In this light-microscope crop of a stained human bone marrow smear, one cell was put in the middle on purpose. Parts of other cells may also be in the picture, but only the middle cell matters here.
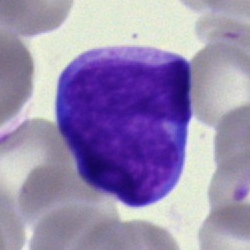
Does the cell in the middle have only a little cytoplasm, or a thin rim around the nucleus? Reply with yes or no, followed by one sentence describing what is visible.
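Yes. The nucleus fills almost the whole cell.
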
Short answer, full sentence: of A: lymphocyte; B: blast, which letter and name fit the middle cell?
Option B is correct in that the central cell is a blast.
